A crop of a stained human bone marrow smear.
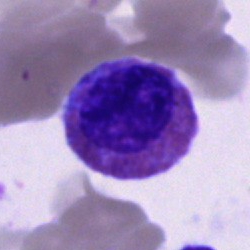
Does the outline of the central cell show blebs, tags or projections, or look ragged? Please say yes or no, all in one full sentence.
No, the outline of this cell is smooth and free of projections.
